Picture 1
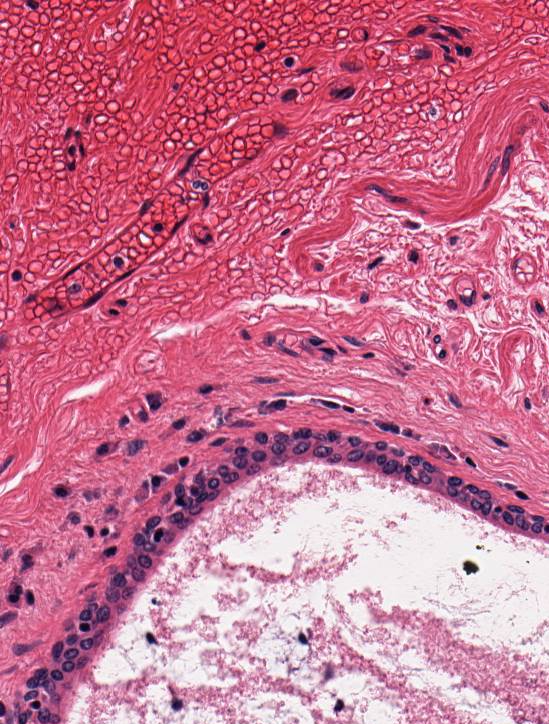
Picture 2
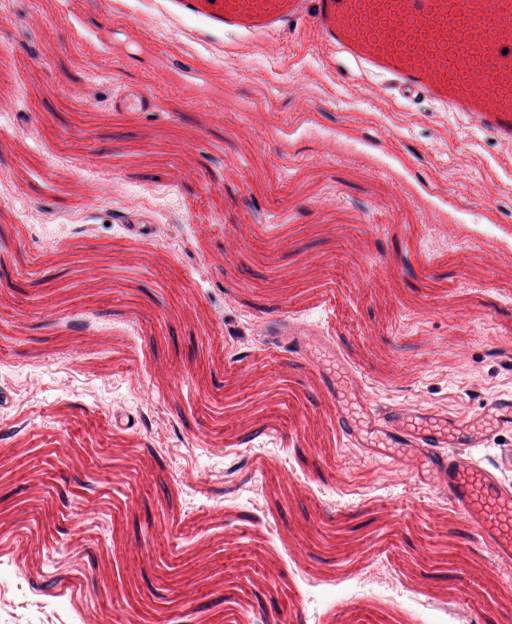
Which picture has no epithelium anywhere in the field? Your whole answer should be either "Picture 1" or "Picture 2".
Picture 2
